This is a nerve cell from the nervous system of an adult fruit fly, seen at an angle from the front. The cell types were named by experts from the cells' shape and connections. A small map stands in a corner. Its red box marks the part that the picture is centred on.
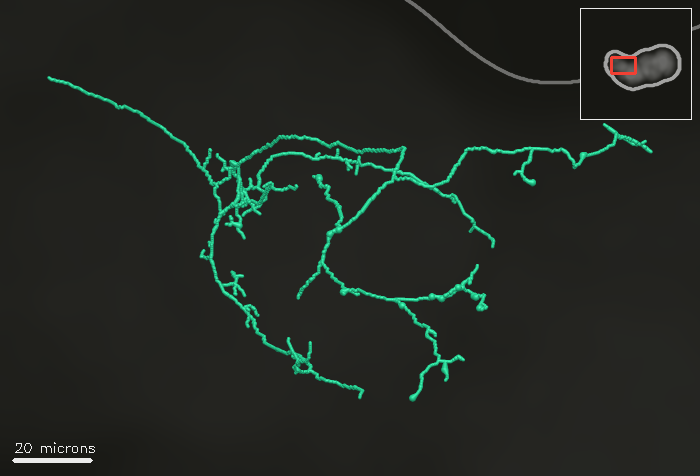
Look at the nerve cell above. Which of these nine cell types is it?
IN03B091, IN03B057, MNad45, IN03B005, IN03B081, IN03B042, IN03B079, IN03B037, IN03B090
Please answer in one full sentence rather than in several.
This particular neuron has the cell type IN03B091.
